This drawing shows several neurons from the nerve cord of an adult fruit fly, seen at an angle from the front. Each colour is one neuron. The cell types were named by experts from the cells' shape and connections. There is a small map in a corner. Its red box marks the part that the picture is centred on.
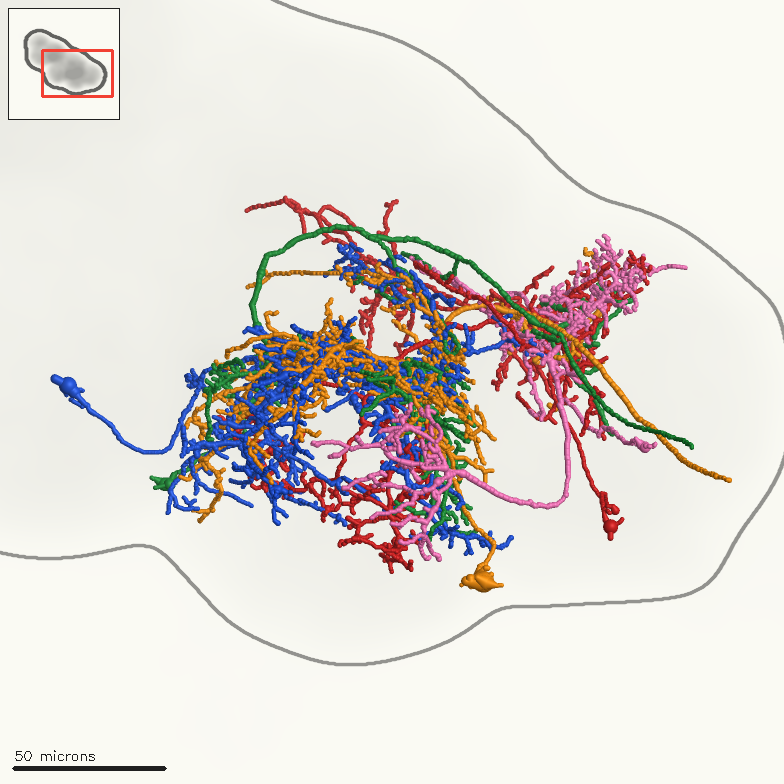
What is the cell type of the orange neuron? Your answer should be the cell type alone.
AN07B017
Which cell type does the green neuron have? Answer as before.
AN06A015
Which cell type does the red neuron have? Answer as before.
IN07B029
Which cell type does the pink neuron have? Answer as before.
IN01A038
